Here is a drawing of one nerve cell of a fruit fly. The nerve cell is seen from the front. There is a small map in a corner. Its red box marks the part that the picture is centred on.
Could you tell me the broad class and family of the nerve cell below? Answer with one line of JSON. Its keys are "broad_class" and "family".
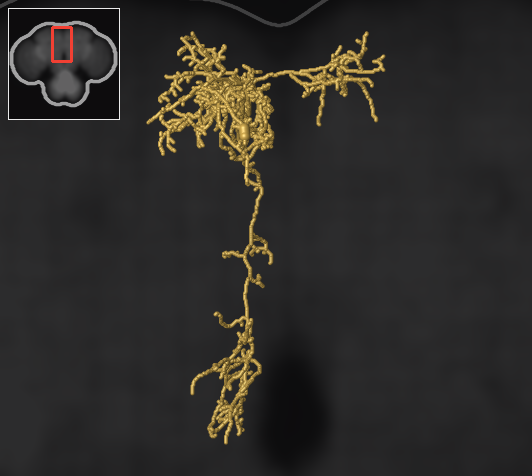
{"broad_class": "central-brain intrinsic neuron", "family": "hemilineage SMPad2"}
